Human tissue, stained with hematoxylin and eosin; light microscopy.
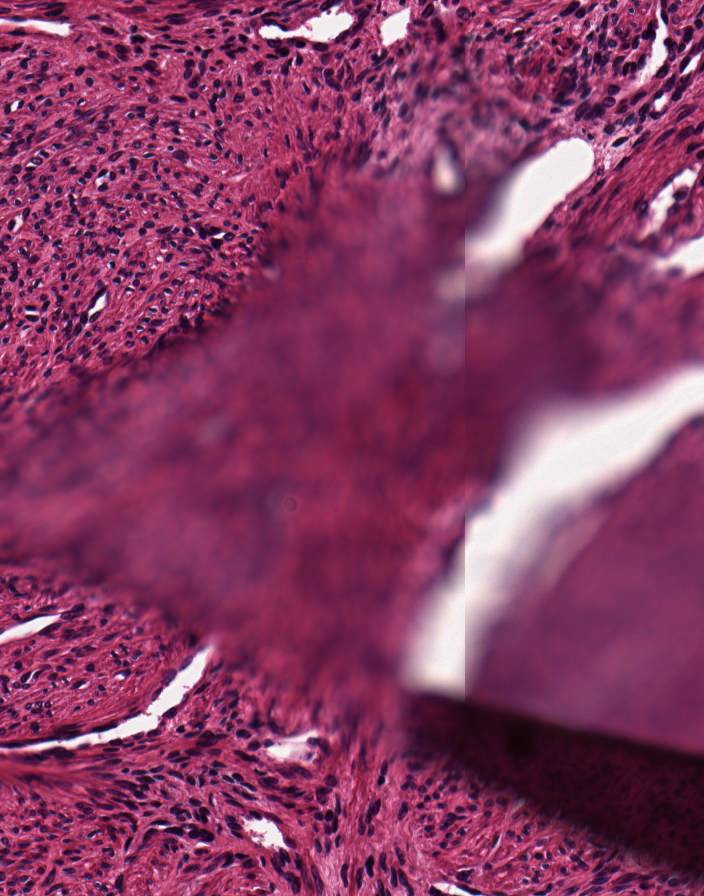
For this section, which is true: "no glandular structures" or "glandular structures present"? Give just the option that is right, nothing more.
No glandular structures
